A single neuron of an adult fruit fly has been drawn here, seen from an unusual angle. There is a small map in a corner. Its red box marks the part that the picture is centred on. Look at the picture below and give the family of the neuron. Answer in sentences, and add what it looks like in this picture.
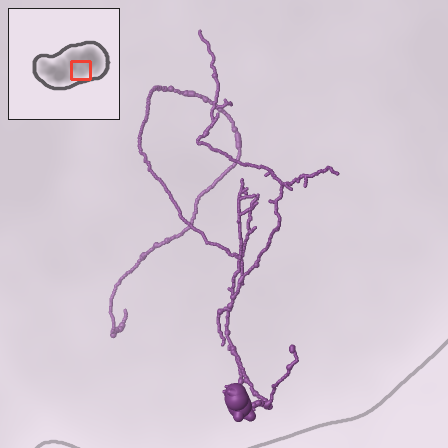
Its family is hemilineage 27X. This is an efferent neuron of the brain. In this view it is taller than it is wide.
